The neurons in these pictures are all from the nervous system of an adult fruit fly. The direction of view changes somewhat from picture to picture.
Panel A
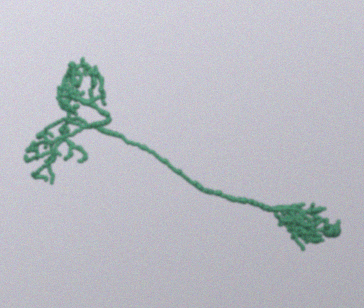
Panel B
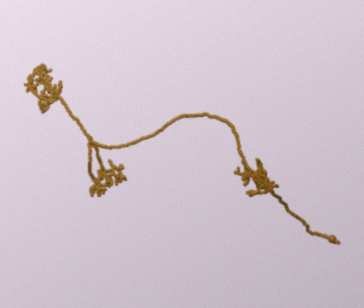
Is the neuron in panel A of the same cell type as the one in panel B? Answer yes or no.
no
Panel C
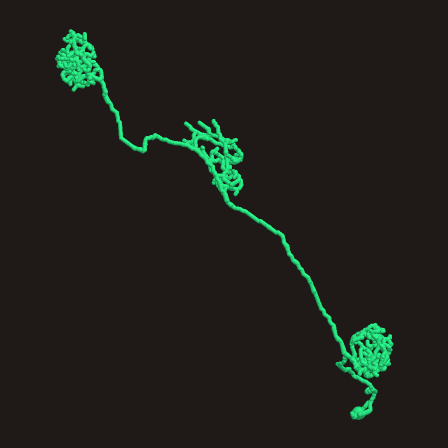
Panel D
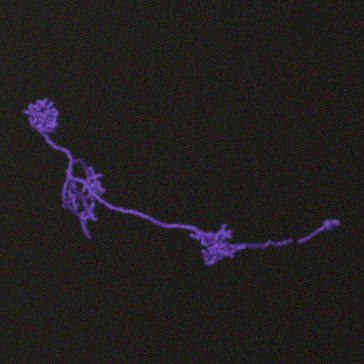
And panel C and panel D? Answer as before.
yes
